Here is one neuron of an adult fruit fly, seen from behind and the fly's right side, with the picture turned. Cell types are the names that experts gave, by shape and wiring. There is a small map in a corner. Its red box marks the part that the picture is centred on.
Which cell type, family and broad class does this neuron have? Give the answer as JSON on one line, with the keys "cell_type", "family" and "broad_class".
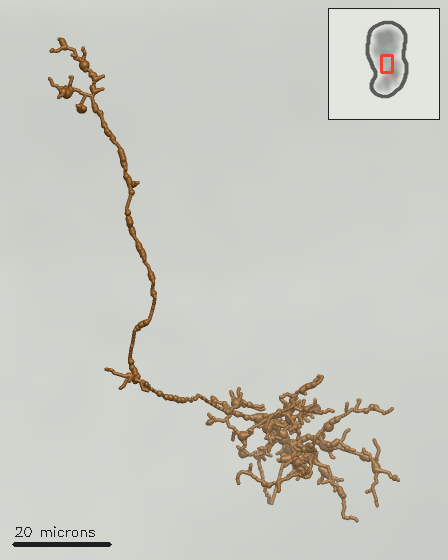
{"cell_type": "TmY10", "family": "TmY", "broad_class": "optic-lobe intrinsic neuron"}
